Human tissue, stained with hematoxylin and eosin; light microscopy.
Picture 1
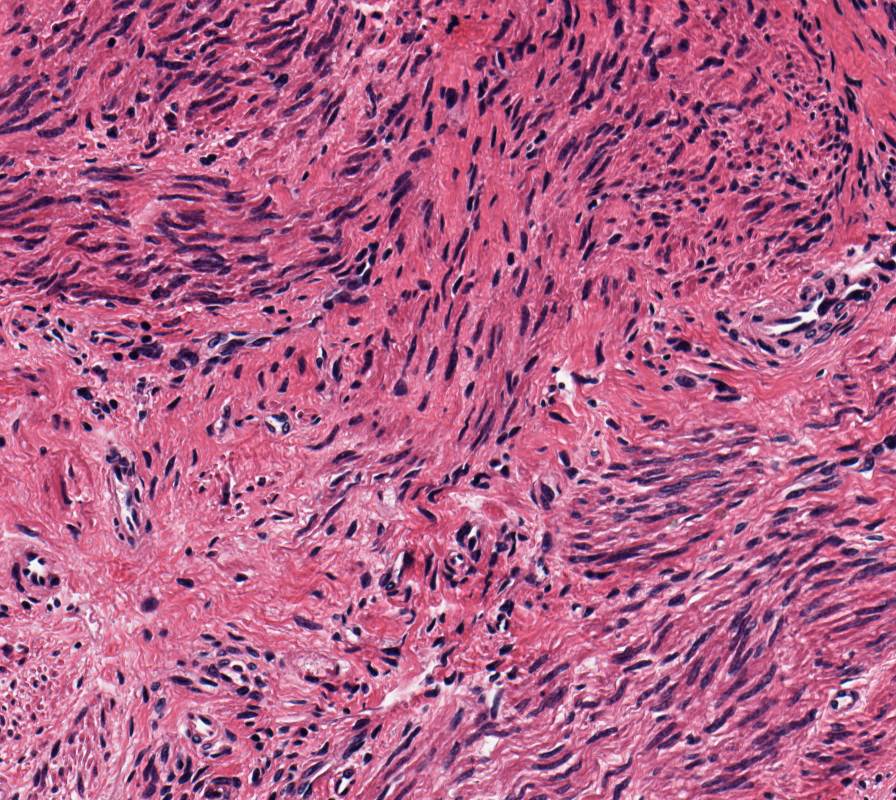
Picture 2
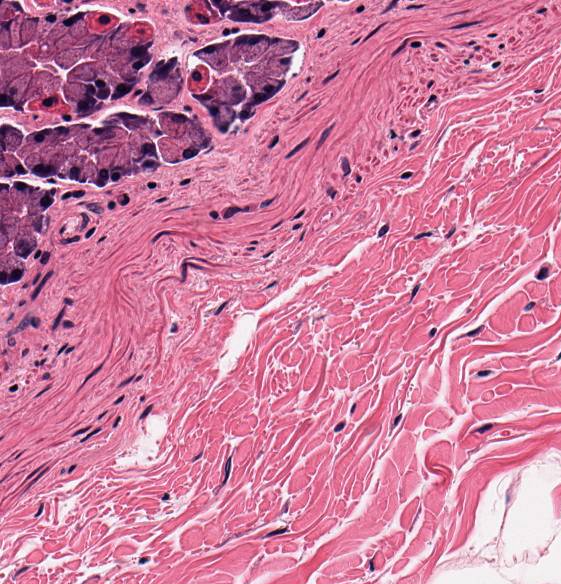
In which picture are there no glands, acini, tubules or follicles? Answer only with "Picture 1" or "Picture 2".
Picture 1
